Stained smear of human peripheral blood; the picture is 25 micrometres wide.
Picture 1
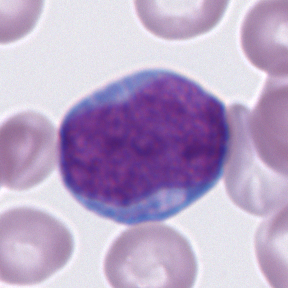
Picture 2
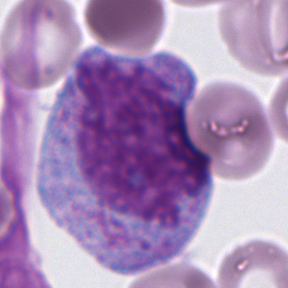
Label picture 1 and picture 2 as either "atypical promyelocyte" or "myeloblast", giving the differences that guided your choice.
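The myeloblast is in picture 1, and the atypical promyelocyte is in picture 2. The myeloblast measures about 16 by 13 micrometres, with a nucleus of about 15 by 10 micrometres. Its chromatin is fairly evenly spread, without large dark blocks. Its cytoplasm is blue, with a pale patch lying against the lower edge of the nucleus, and no granules are visible in it.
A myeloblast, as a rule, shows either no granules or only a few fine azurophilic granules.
The cytoplasm of the atypical promyelocyte, by contrast, is pale blue and dusted with fine reddish-purple granules, which is the clearest difference between the two cells. The outline of the myeloblast is smooth, without surface projections, whereas that of the atypical promyelocyte is indented on its right side where a red cell presses against it. A red cell also touches the right edge of the myeloblast.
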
